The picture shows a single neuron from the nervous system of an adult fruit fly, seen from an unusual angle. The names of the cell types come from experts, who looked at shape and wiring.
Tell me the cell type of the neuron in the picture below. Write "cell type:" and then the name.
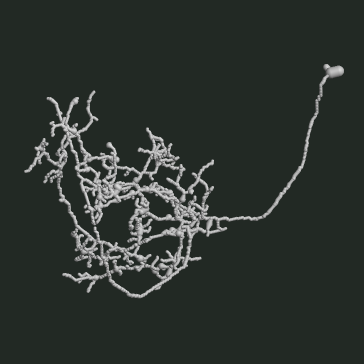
cell type: LHAD1f4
